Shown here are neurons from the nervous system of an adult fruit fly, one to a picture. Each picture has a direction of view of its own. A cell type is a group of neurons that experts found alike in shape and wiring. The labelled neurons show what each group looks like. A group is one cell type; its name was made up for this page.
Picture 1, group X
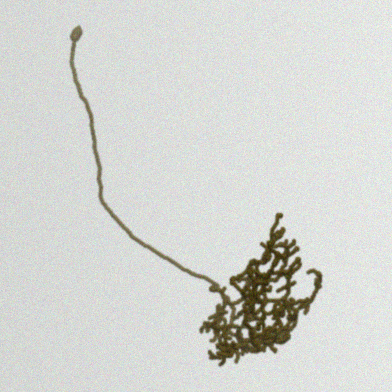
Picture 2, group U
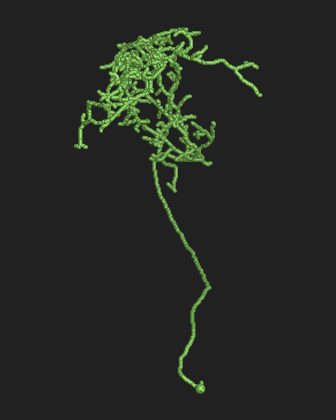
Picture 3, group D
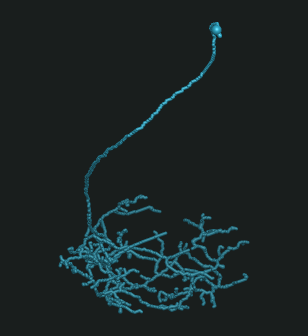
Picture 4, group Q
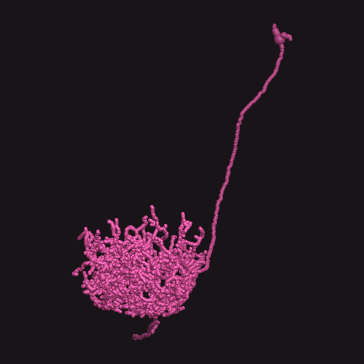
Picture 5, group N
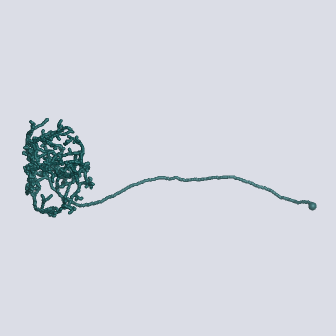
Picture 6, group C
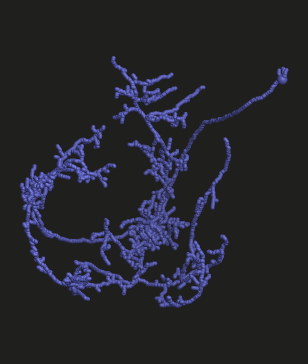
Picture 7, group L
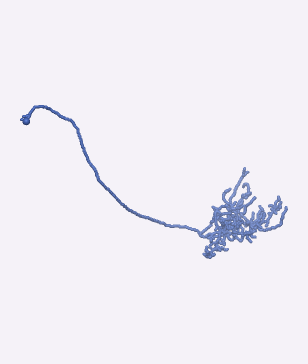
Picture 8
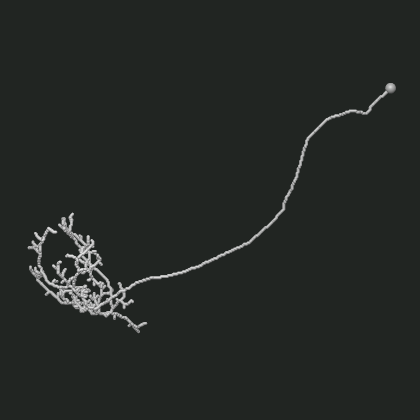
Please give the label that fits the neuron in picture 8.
group L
